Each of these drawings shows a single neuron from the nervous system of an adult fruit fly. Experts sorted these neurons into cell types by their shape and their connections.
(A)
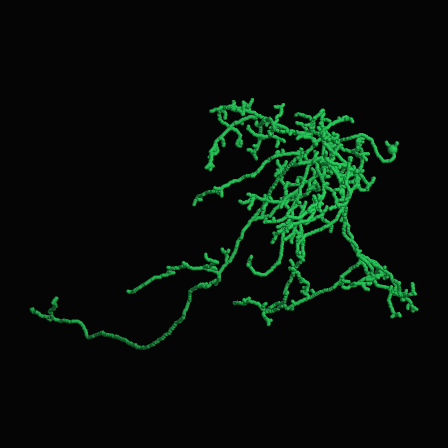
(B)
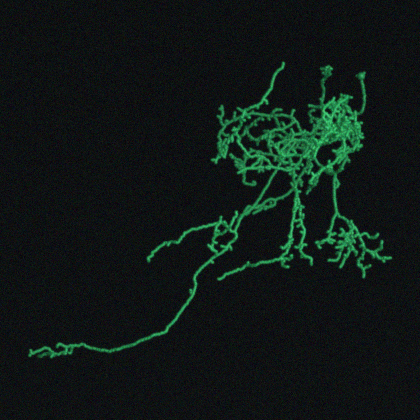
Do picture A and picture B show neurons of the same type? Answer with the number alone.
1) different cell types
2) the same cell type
2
